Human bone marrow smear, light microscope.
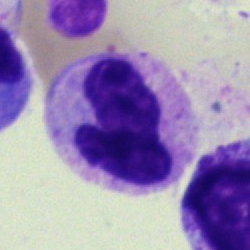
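Band neutrophil, central cell of the marrow smear, checked point by point. The outline is round and smooth, and the chromatin is dense and stains dark purple. Last, the cytoplasm is pale lilac-pink and holds fine pinkish-purple granules.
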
